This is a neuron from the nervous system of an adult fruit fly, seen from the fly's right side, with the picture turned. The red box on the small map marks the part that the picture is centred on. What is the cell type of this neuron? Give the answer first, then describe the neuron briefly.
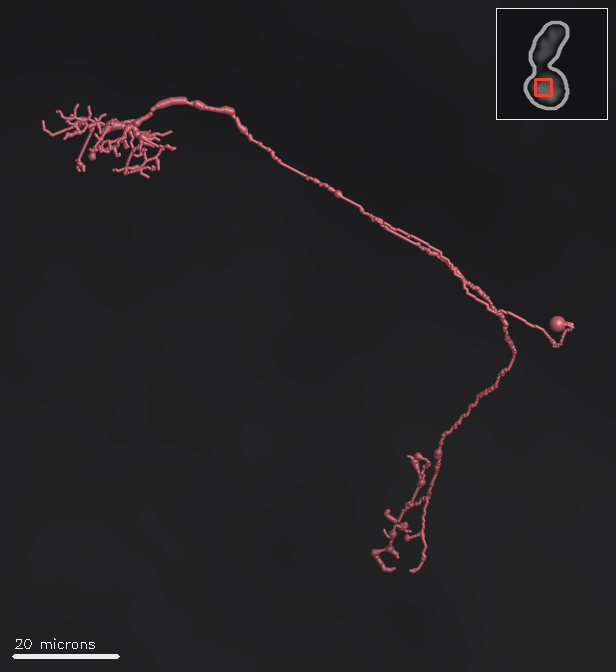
The cell type is LPC1. This is a visual projection neuron. The cell body is on the right of the picture. By the scale bar it is about 100 microns wide in this view. The picture shows dozens of branch ends.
